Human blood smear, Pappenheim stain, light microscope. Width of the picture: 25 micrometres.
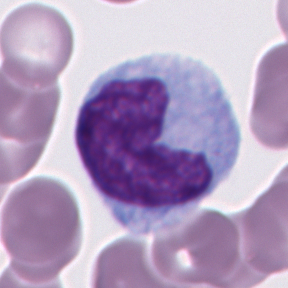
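Monocyte in a stained peripheral blood smear. Size first: the cell measures about 15 micrometres across. Nucleus next: it lies toward the left of the cell, fills about 50% of the cell's area, and has an indentation that opens toward the right side. Cytoplasm last: it is pale grey-blue, its rim is widest on the right side of the cell, and its texture is only faintly dusty, with no coarse granules.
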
